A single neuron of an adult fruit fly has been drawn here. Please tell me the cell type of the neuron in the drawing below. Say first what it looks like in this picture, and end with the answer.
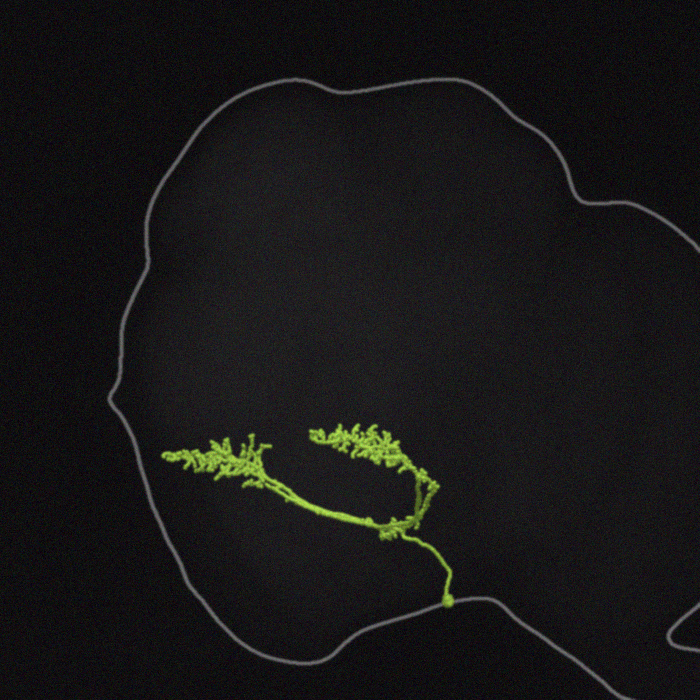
In this view it is wider than it is tall. It is a central-brain intrinsic neuron. The cell type is SAD092.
